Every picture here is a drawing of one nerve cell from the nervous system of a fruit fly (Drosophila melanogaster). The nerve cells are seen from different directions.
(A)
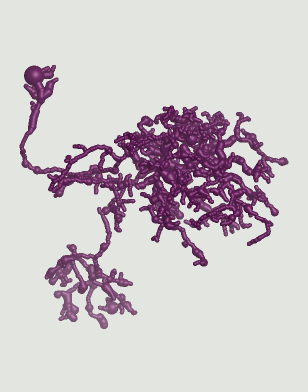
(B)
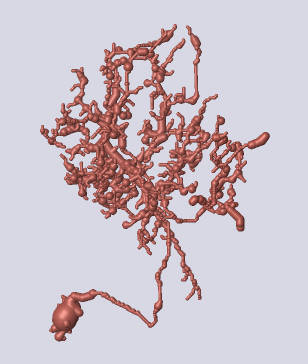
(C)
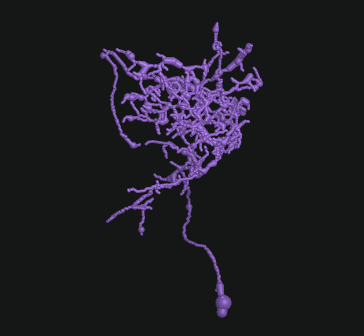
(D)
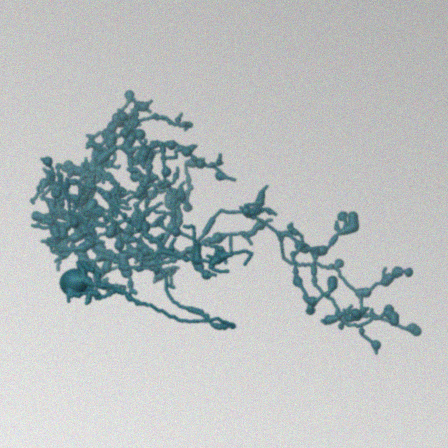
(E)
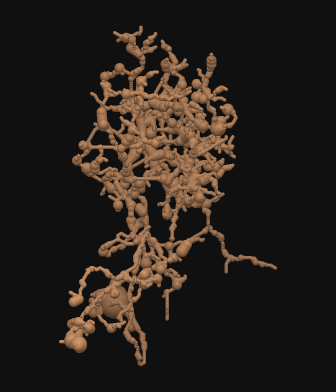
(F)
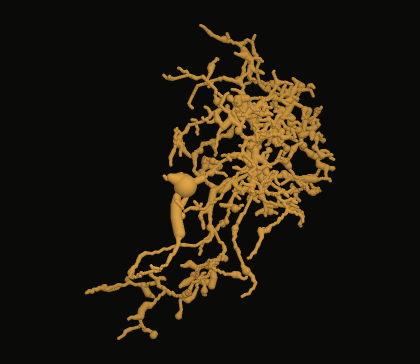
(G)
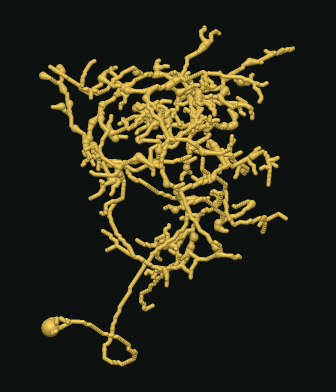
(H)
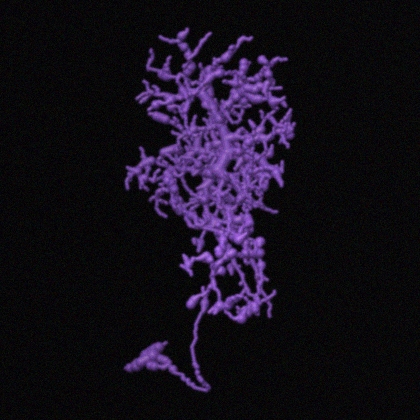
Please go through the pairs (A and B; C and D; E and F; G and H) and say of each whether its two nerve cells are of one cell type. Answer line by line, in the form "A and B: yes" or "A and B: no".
A and B: yes
C and D: no
E and F: yes
G and H: no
